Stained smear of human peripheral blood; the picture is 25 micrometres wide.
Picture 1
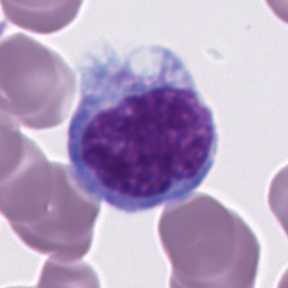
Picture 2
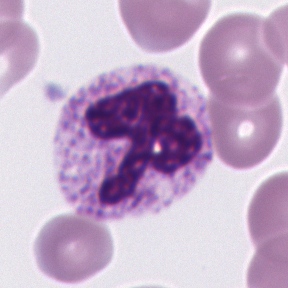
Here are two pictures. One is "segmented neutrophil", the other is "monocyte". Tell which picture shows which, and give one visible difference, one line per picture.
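Picture 1 – monocyte. No distinct granules are visible in the cytoplasm.
Picture 2 – segmented neutrophil. Fine violet granules are scattered throughout the cytoplasm.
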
